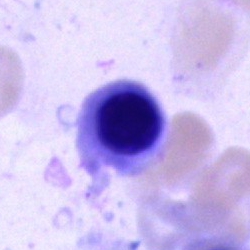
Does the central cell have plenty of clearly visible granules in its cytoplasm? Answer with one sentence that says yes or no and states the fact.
No, this cell has a cytoplasm without visible granules.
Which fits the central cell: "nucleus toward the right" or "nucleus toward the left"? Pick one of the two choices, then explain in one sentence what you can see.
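Nucleus toward the right. The nucleus sits off-centre toward the right side of the cell.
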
